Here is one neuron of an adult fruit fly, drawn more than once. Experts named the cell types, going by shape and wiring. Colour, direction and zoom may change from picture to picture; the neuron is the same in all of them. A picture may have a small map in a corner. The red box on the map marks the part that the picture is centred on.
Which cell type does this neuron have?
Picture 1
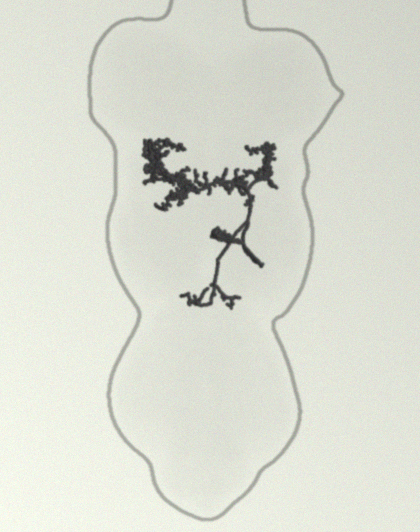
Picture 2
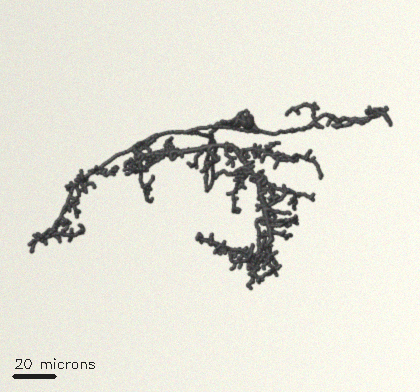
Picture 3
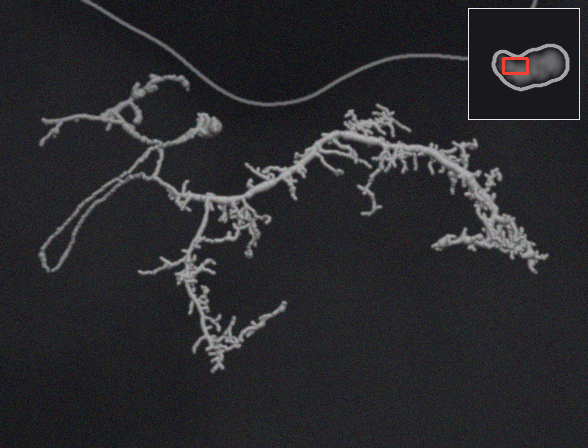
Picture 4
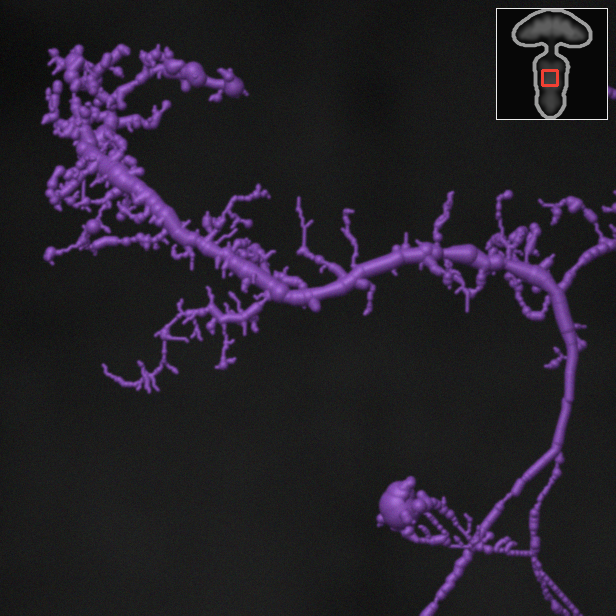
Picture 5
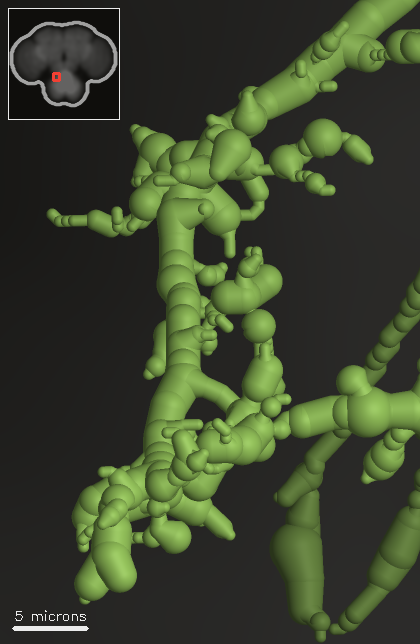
IN11B001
